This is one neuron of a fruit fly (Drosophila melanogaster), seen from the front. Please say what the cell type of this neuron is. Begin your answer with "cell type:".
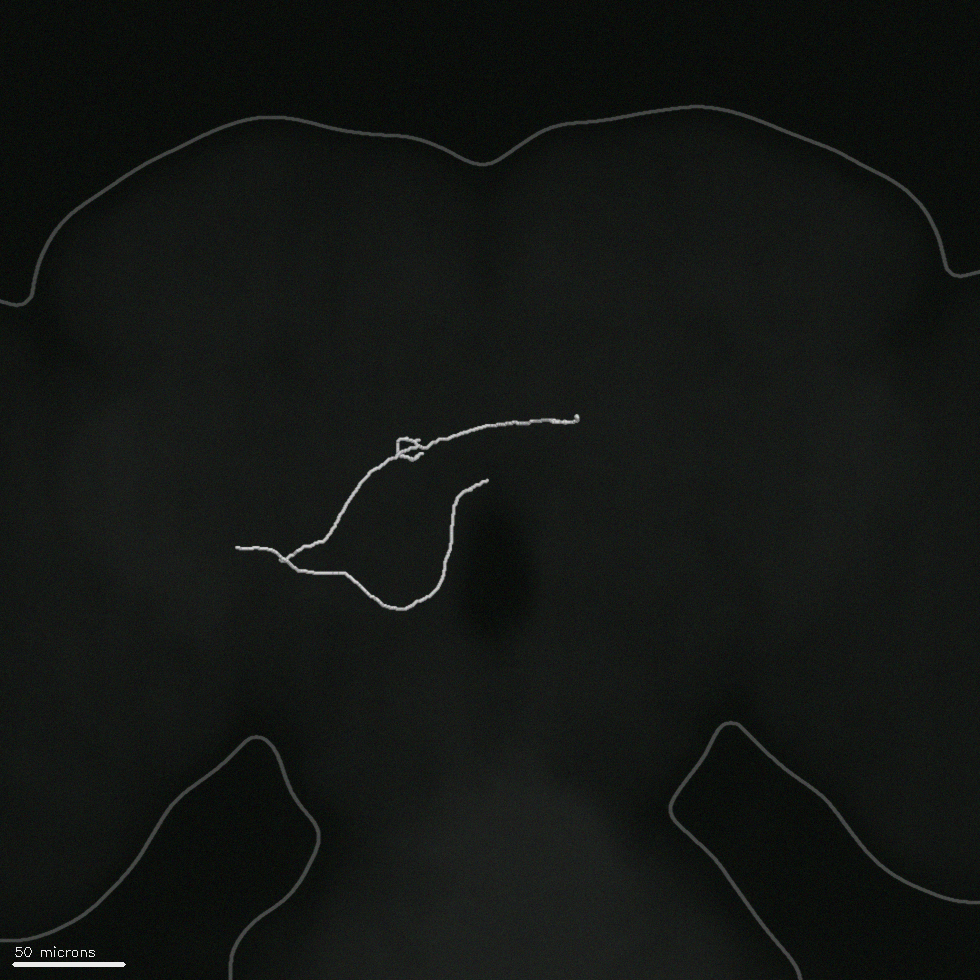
cell type: ORN_DM3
